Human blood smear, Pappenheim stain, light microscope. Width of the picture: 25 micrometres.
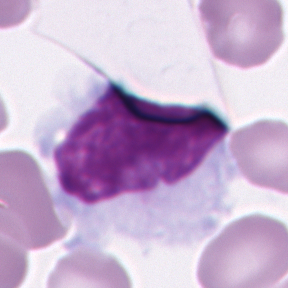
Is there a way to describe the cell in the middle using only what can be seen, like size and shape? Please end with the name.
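Nuclear outline comes first: irregular and angular, with a long, nearly straight upper edge. The nucleus measures about 15 by 10 micrometres. Next, the cytoplasm: abundant, lying mostly below the nucleus, and pale greyish blue. Last, its outer margin, which is faint and poorly defined. The cell is a hairy cell.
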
